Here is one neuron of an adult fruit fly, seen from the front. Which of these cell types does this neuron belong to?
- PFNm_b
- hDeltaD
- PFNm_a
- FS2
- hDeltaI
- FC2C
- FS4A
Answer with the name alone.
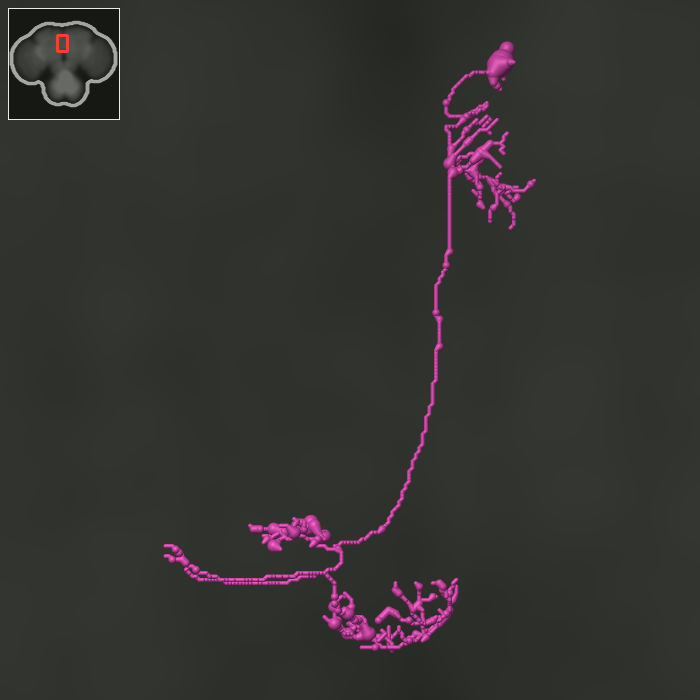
PFNm_a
